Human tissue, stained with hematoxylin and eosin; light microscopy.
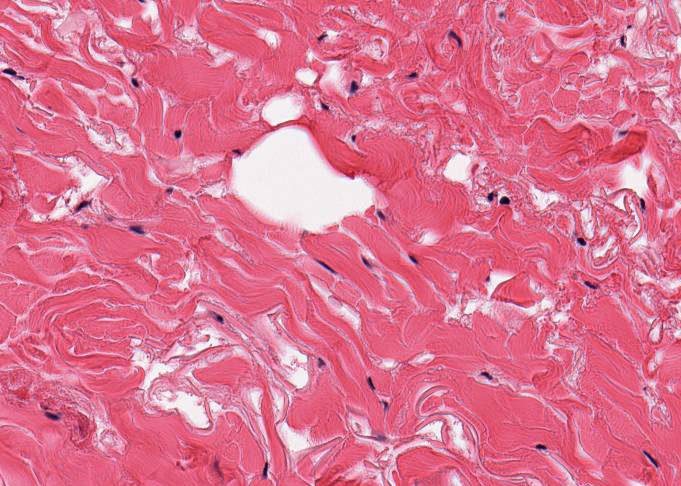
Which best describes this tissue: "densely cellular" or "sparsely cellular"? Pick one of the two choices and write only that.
Sparsely cellular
